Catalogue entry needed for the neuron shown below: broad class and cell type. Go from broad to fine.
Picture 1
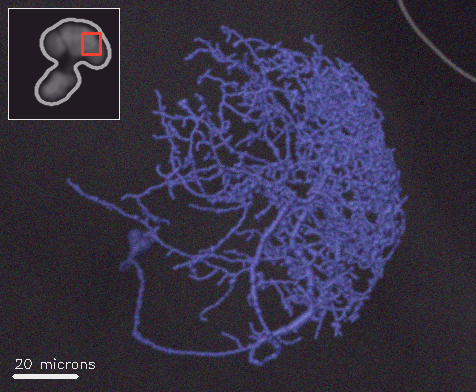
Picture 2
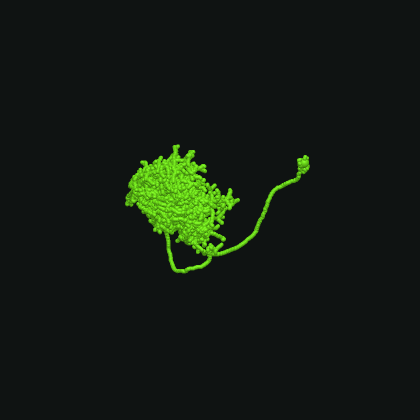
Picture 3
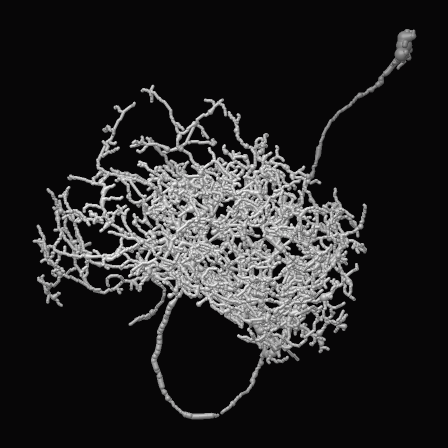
central-brain intrinsic neuron; AVLP535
